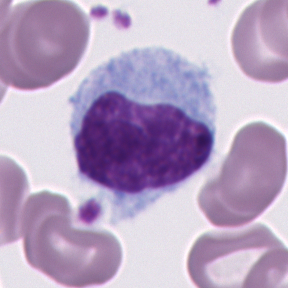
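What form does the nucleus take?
A single unsegmented mass with a lumpy, indented outline, and no nucleoli are visible in it.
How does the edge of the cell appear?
Irregular, with a ragged, fuzzy border.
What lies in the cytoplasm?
Fine, dust-like purplish granules.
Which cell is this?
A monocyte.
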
